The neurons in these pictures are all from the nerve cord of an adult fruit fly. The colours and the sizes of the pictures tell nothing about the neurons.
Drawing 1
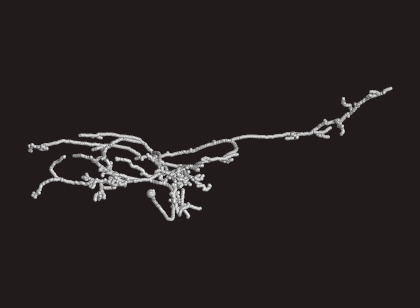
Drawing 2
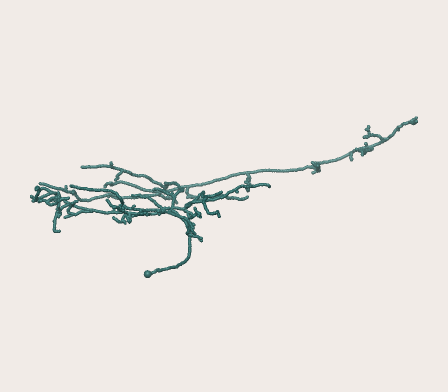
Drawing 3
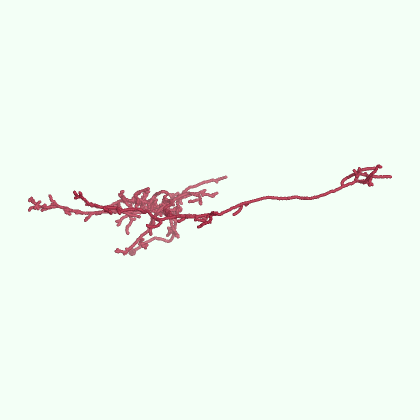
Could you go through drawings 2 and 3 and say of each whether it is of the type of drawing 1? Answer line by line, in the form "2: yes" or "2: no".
2: yes
3: no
